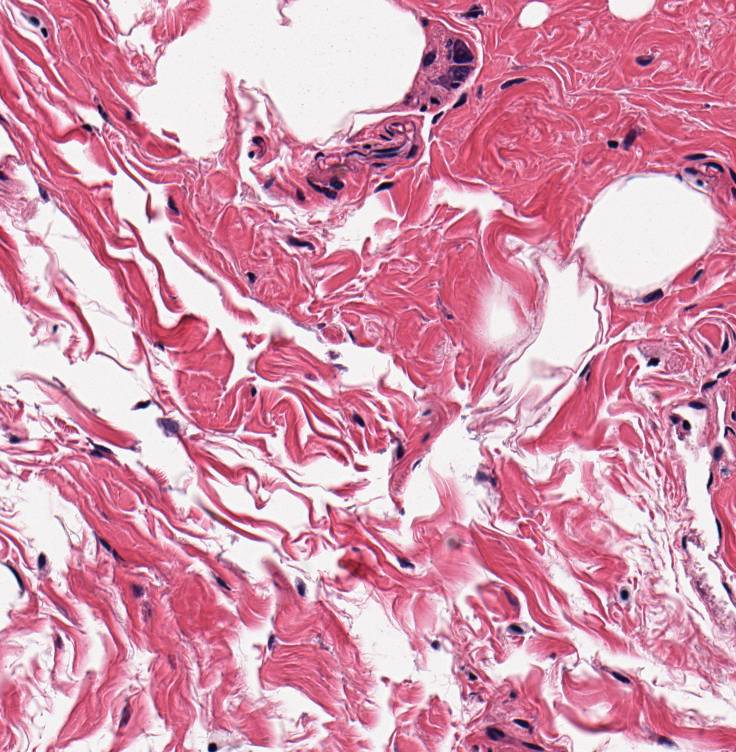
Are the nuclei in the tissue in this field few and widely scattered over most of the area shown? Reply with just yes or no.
Yes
